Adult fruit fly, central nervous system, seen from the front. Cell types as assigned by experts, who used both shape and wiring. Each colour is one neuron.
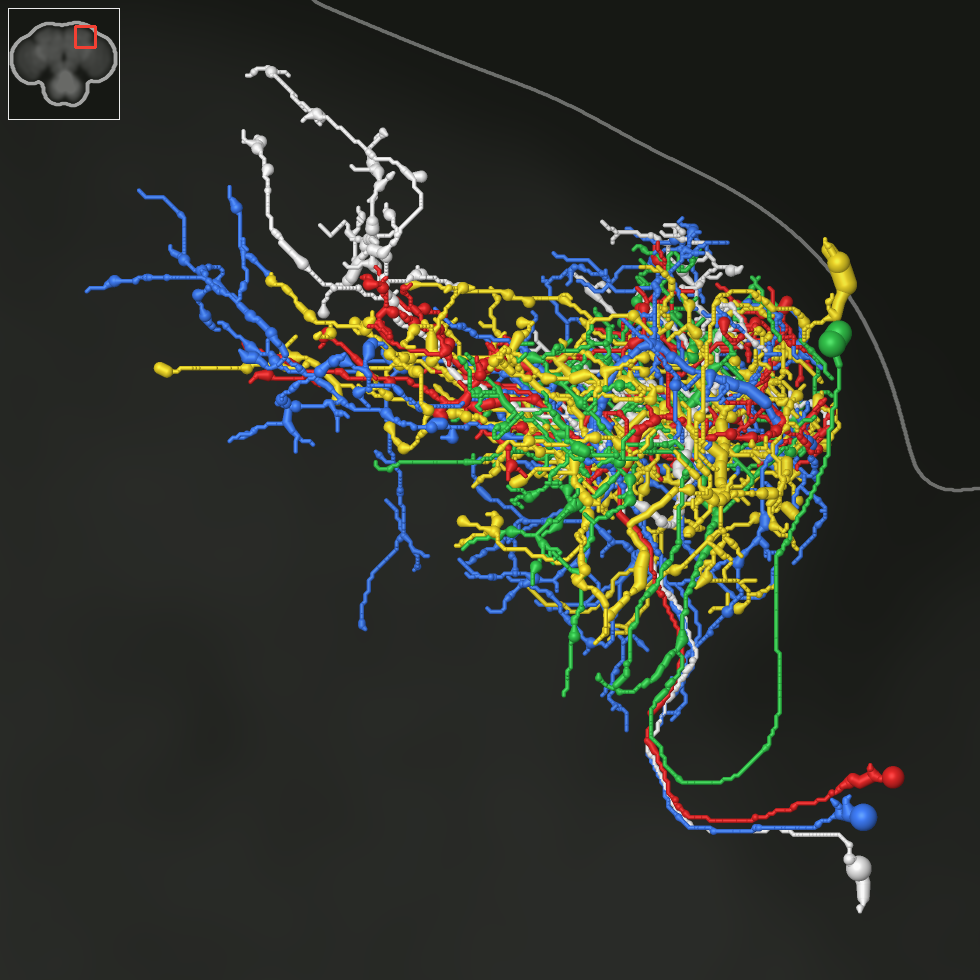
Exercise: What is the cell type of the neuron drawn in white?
CB1663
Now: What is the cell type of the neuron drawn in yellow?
LHAD1h1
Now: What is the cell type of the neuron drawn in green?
LHAV4e1_b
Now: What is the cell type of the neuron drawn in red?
LHAV2k11_a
